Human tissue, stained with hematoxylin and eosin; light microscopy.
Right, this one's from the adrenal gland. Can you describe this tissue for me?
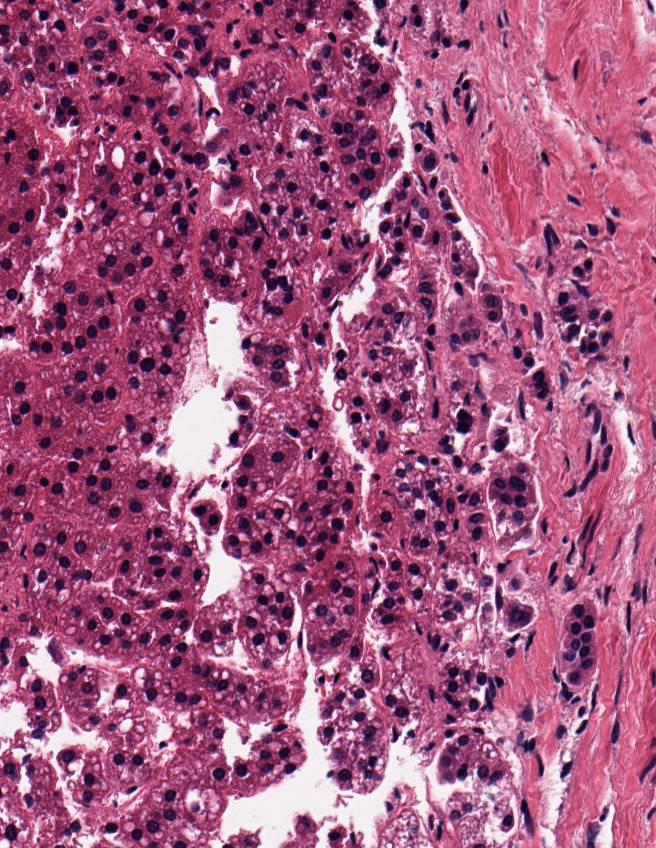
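Closely packed polygonal cells fill the field's left two-thirds. Their nuclei are round and dark, and their cytoplasm is abundant, granular and pink. Pink fibrous tissue forms a band along the right side, its wavy fibres and slender spindle-shaped nuclei running roughly top to bottom.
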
